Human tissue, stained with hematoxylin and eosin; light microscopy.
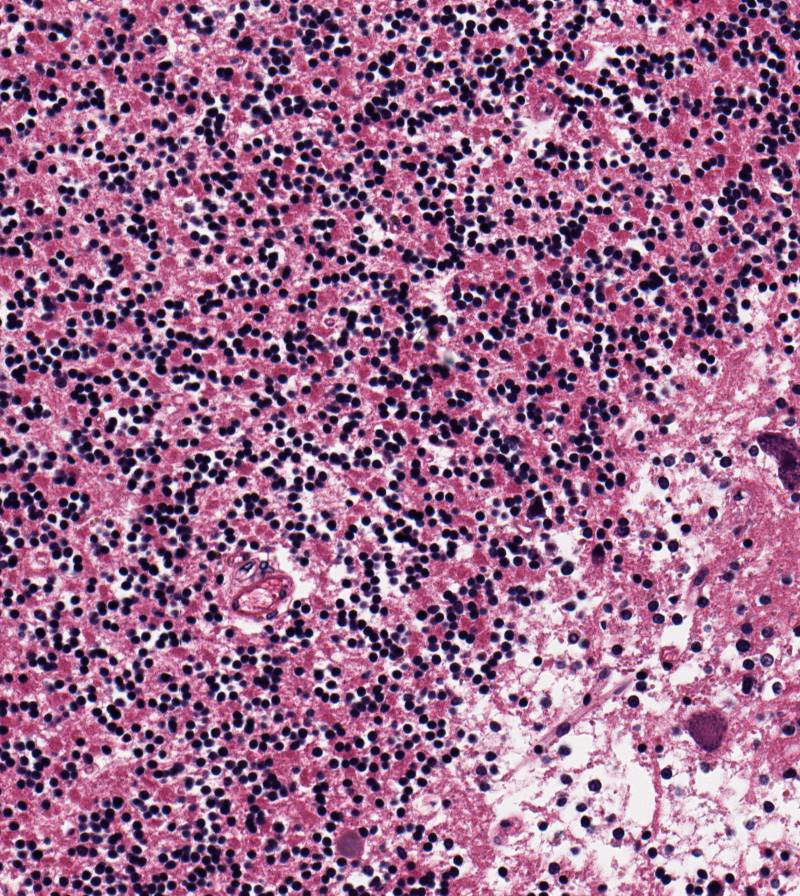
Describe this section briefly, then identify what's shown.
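Notice first that most of the field is filled by densely packed small, round, dark-blue nuclei. Each one is uniformly round, with very little cytoplasm visible around it. Between them lie irregular patches of pink, finely granular material. The lower right corner is paler and loosely textured, with far fewer nuclei. This section is cerebellum.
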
